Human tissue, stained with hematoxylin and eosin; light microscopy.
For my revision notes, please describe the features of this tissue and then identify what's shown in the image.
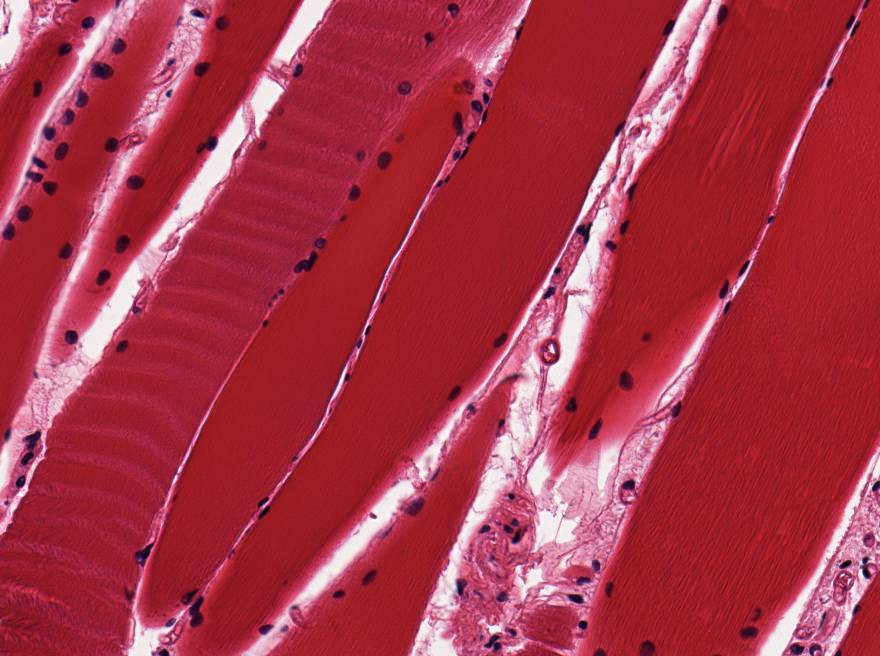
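Cross-striations are plainly visible in the broad fibre left of centre. The fibres lie side by side without branching or joining, and their nuclei are flattened at the fibre edges. Thin strands of loose, pale pink connective tissue with scattered small nuclei separate them. This is skeletal muscle.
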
